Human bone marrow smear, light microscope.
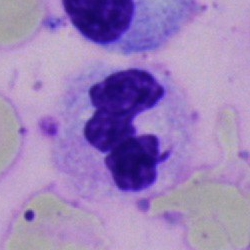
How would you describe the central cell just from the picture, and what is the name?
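Dense, dark purple chromatin. No nucleoli visible. Wide cytoplasmic rim around nucleus. Outline roughly round. Segmented neutrophil.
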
